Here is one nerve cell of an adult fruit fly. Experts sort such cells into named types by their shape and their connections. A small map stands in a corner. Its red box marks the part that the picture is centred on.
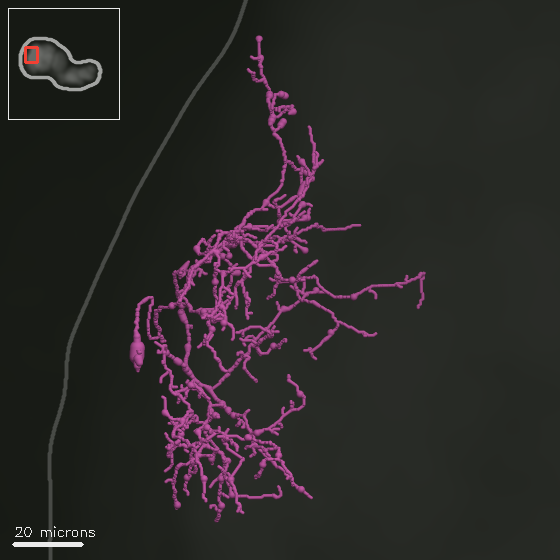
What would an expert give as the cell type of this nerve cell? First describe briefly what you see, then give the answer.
Its cell body lies on the left of the picture. By the scale bar it is about 140 microns tall in this view. It is a central-brain intrinsic neuron. It is of cell type AVLP305.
